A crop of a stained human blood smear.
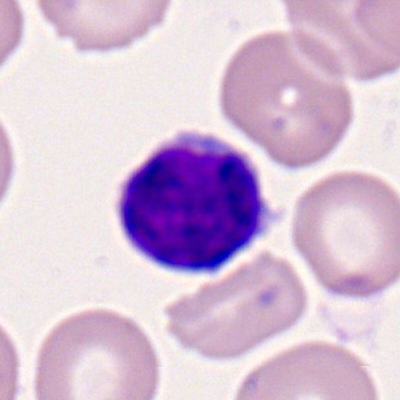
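Lymphocyte, central cell of a stained blood smear. Nucleus occupies nearly the entire cell; chromatin dark purple, coarsely clumped. No nucleoli visible. Cytoplasm without granules.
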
